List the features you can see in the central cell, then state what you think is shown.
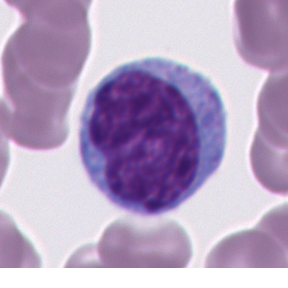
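Round and smooth: that is the outline. Inside, the nucleus forms a single rounded mass, not split into separate lobes. I can't pick out any distinct granules in the cytoplasm, and there are no vacuoles there either. What we have here is a monocyte.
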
